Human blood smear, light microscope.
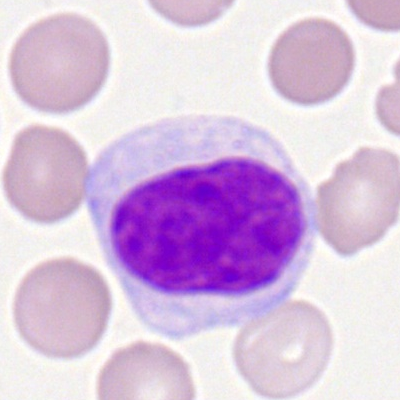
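Lymphocyte, the central cell in a stained human blood smear under the light microscope. The outline is roughly round with a few gently flattened sides, and the chromatin is clumped, with darker purple patches among lighter areas. No distinct nucleolus is visible, and the cytoplasm contains no coarse dark granules.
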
